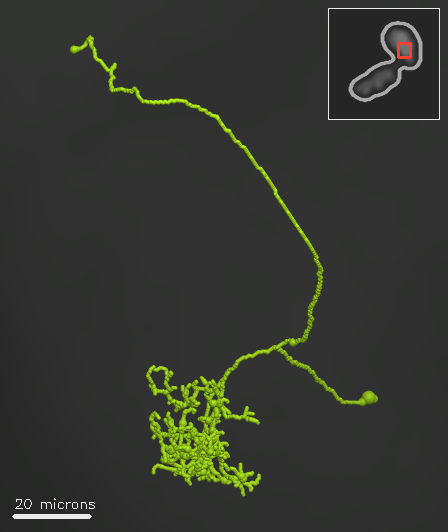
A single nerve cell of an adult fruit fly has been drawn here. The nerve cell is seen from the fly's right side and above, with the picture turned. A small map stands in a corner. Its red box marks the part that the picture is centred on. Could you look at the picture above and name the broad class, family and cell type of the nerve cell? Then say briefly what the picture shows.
It is a visual projection neuron. The family is LC. The cell type is LC20b. The cell body is at the lower right of the picture. By the scale bar it is about 120 microns tall in this view. Dozens of branch ends can be seen.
